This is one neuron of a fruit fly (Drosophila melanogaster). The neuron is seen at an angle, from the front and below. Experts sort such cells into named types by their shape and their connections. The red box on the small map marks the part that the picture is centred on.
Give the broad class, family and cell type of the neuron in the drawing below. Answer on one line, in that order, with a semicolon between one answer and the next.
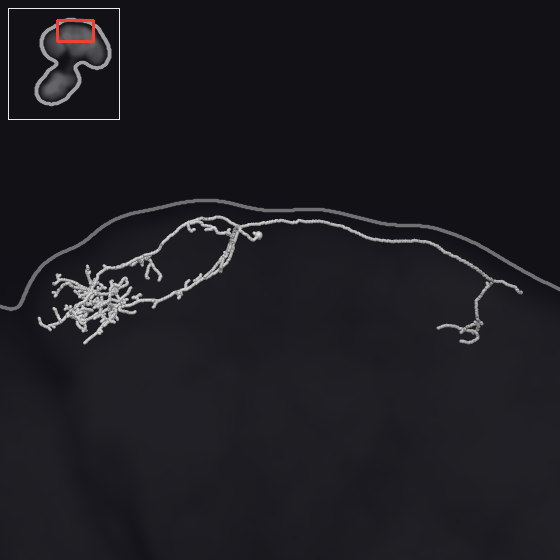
central-brain intrinsic neuron; hemilineage LHd1; CB1924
